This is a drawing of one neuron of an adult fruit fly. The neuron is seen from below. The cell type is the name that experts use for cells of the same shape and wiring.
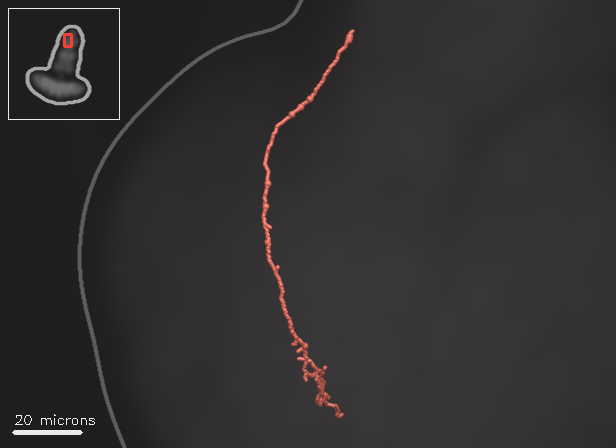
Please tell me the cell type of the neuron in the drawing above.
SNta31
